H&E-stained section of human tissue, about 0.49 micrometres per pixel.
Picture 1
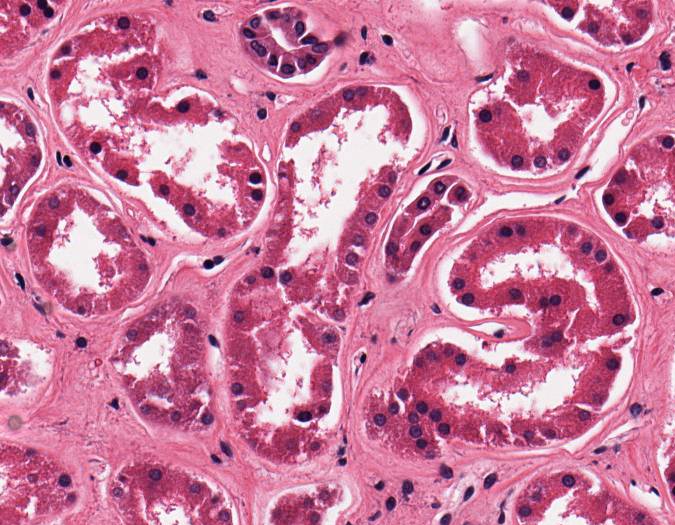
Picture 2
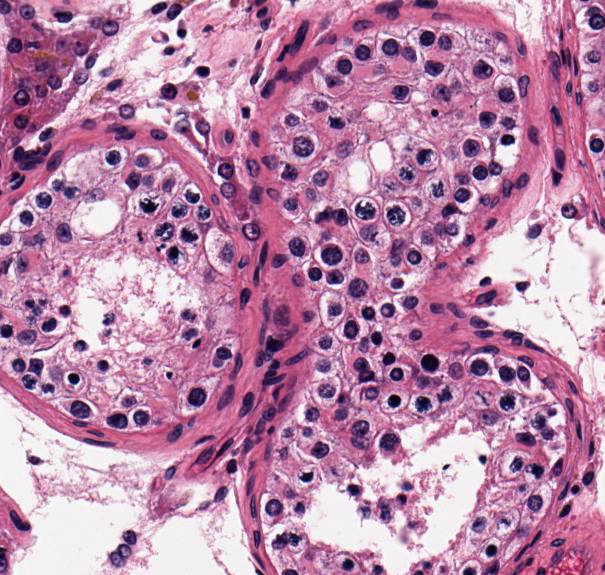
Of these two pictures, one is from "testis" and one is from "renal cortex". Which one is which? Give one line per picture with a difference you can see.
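Picture 1 is from the renal cortex. Each tubule is lined by a single layer of cuboidal to low columnar epithelial cells.
Picture 2 is from the testis. The tubules are filled with several layers of rounded cells, many having large round nuclei with coarse dark clumped chromatin.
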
